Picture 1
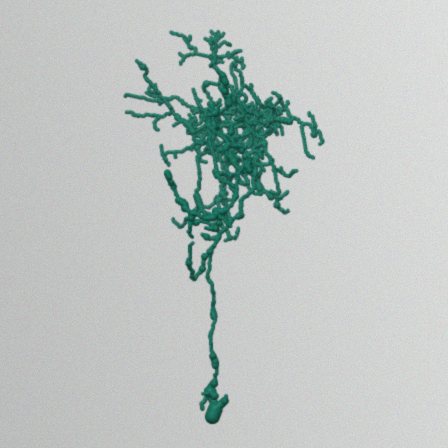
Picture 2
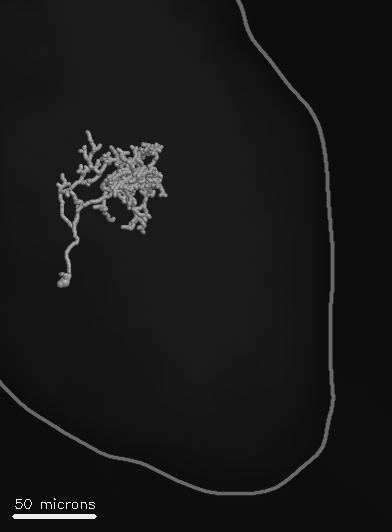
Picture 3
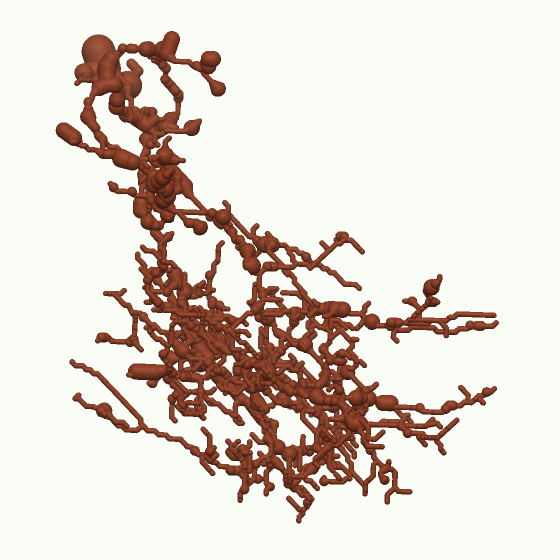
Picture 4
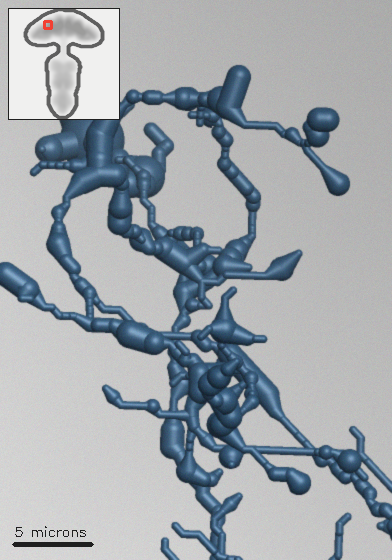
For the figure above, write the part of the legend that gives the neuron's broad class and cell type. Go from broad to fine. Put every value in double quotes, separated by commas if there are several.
"central-brain intrinsic neuron", "CB0800"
